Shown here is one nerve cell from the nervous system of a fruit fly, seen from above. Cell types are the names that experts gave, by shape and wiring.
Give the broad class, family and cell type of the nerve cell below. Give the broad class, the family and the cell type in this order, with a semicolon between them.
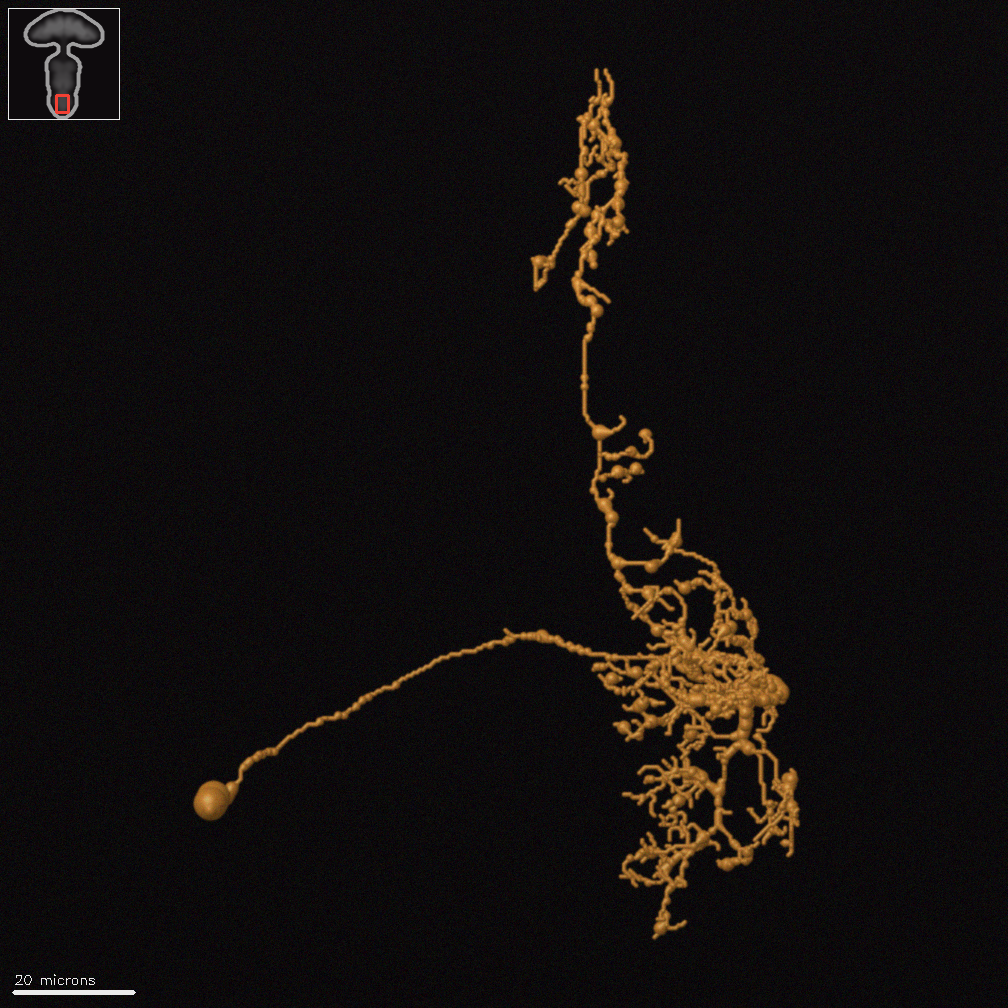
nerve-cord intrinsic neuron; hemilineage 01A; IN01A061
